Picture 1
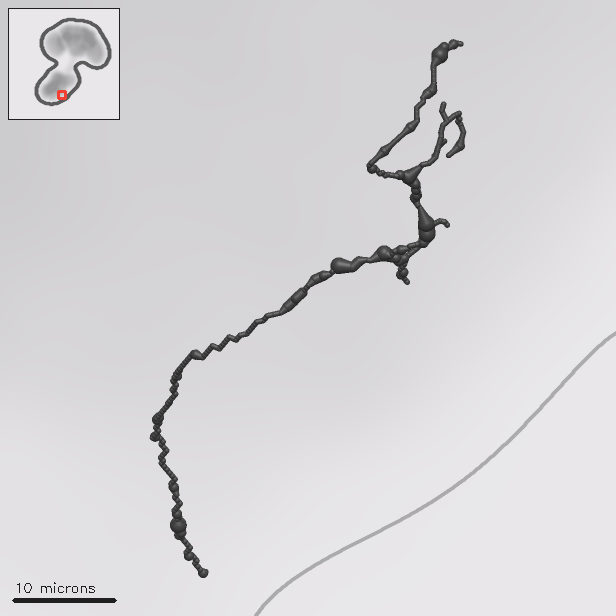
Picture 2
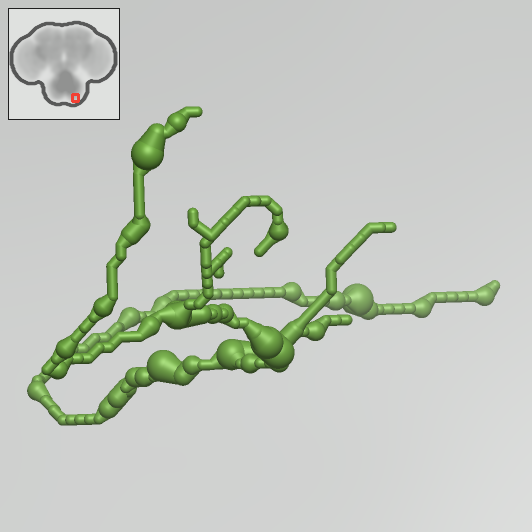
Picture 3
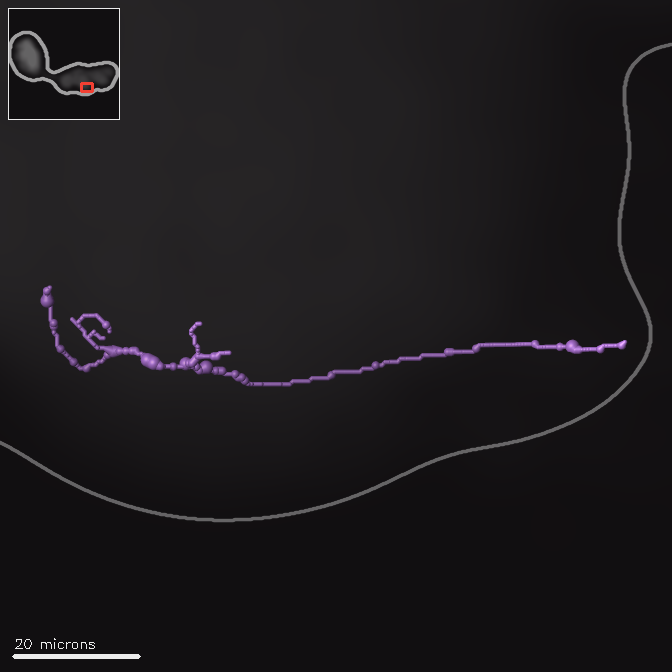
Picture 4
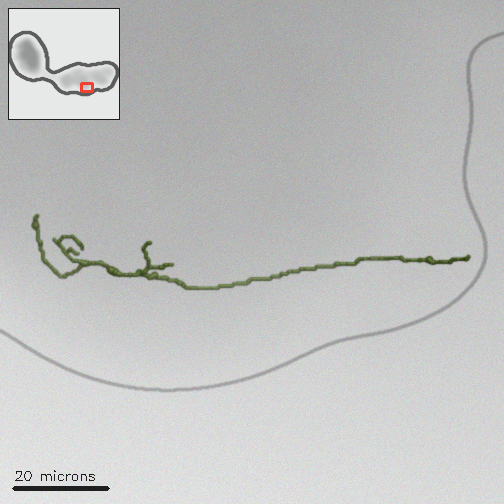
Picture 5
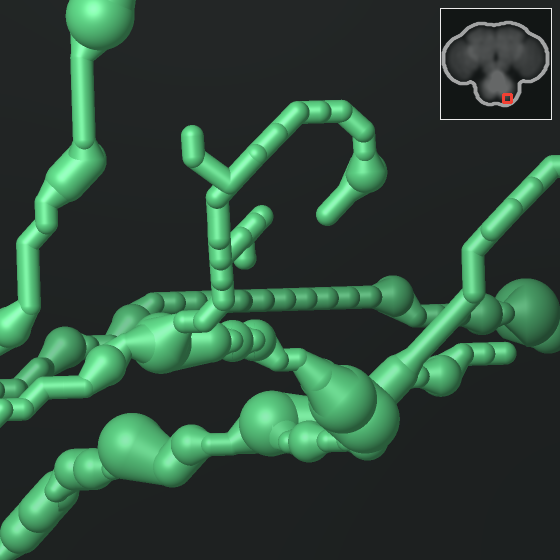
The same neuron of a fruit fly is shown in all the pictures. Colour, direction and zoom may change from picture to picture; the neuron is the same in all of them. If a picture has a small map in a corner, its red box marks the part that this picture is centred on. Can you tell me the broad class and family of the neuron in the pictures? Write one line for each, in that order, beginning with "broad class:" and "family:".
broad class: sensory neuron entering the nerve cord
family: class mechanosensory tactile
